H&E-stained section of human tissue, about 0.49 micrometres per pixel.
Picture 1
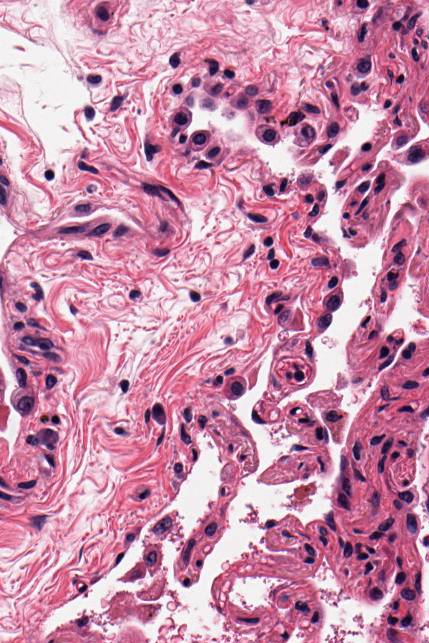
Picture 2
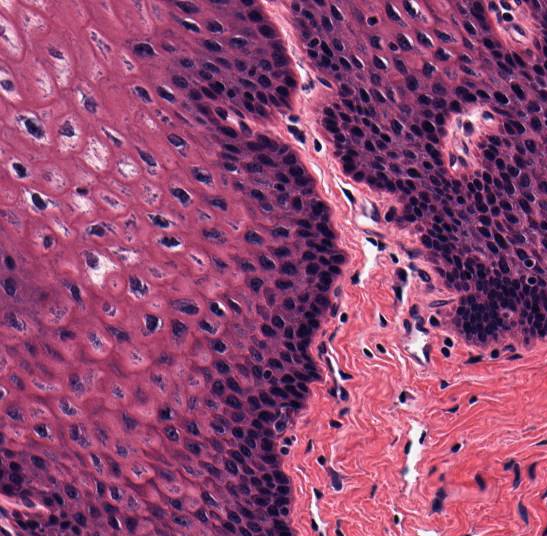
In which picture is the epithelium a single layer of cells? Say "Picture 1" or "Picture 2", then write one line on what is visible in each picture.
Picture 1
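What picture 1 shows: The free surfaces of the strands are lined by a single layer of plump cells with round dark nuclei.
What picture 2 shows: Stratified squamous epithelium fills the left half of the field.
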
